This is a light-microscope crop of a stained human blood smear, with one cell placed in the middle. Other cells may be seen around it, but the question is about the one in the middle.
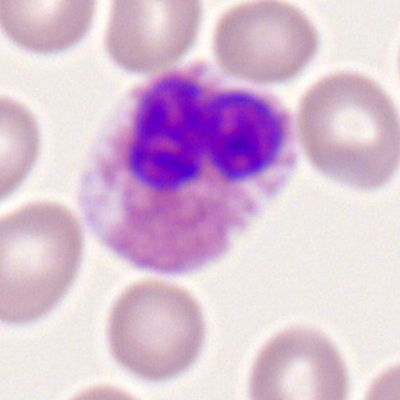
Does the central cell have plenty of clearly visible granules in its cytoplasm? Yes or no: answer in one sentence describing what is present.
Yes, there is a large number of visible granules in the cell's cytoplasm.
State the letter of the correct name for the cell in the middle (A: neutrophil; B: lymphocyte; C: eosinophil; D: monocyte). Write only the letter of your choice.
C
